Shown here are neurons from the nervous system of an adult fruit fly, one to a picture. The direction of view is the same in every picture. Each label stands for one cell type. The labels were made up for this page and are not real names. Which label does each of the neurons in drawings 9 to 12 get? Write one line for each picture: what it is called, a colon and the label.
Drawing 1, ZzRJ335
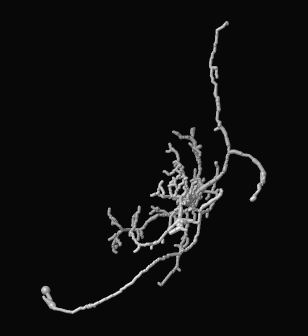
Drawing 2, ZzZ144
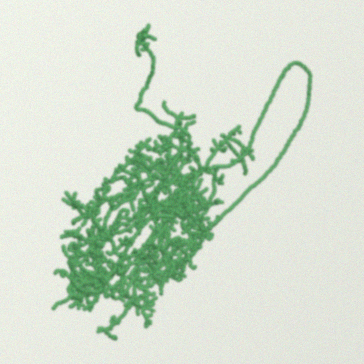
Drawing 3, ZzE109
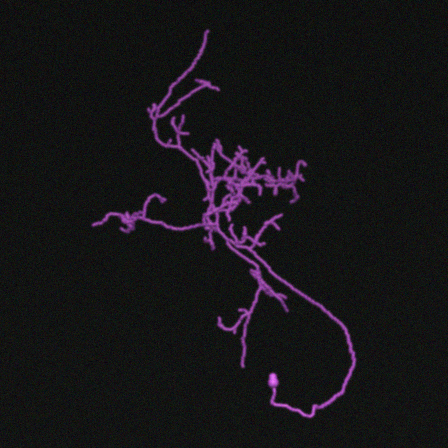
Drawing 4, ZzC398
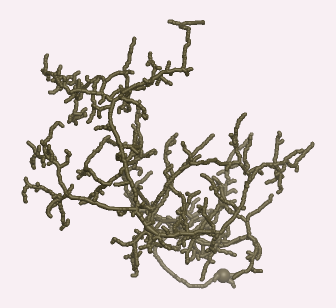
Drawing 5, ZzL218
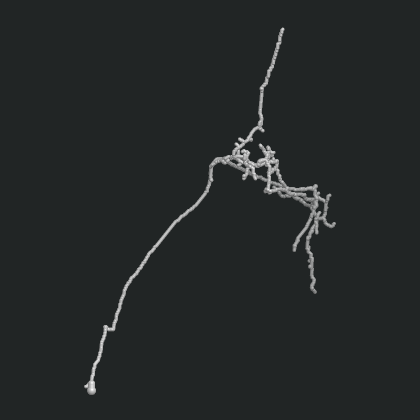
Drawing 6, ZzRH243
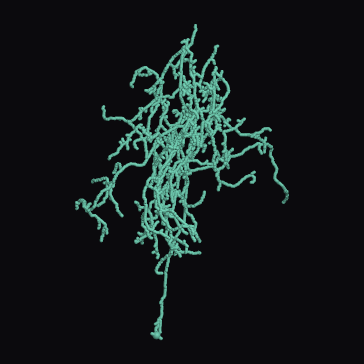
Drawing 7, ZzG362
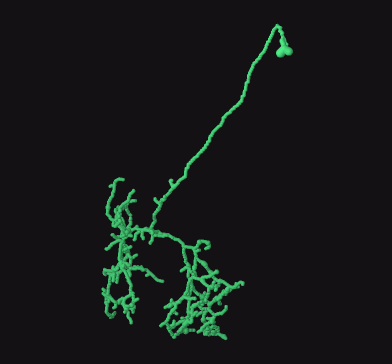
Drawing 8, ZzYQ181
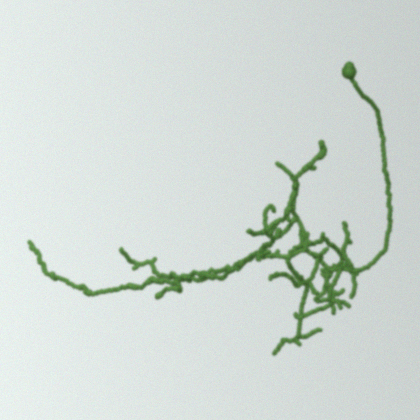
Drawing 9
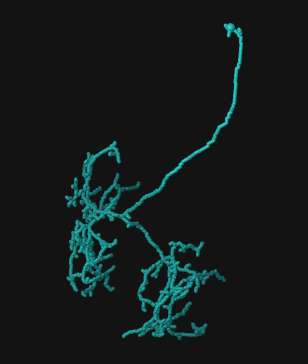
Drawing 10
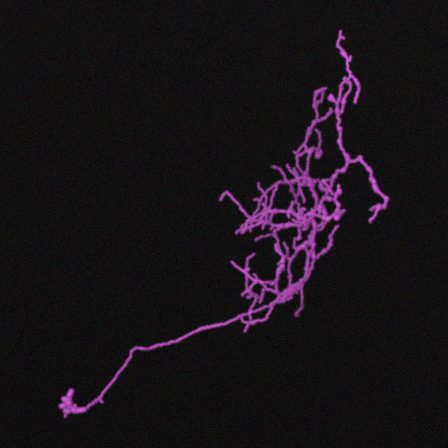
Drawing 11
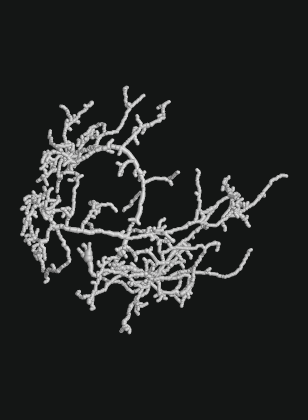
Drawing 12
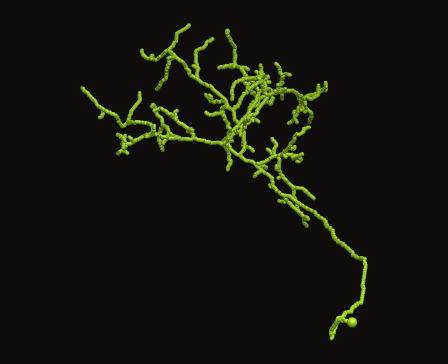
9: ZzG362
10: ZzRJ335
11: ZzC398
12: ZzE109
